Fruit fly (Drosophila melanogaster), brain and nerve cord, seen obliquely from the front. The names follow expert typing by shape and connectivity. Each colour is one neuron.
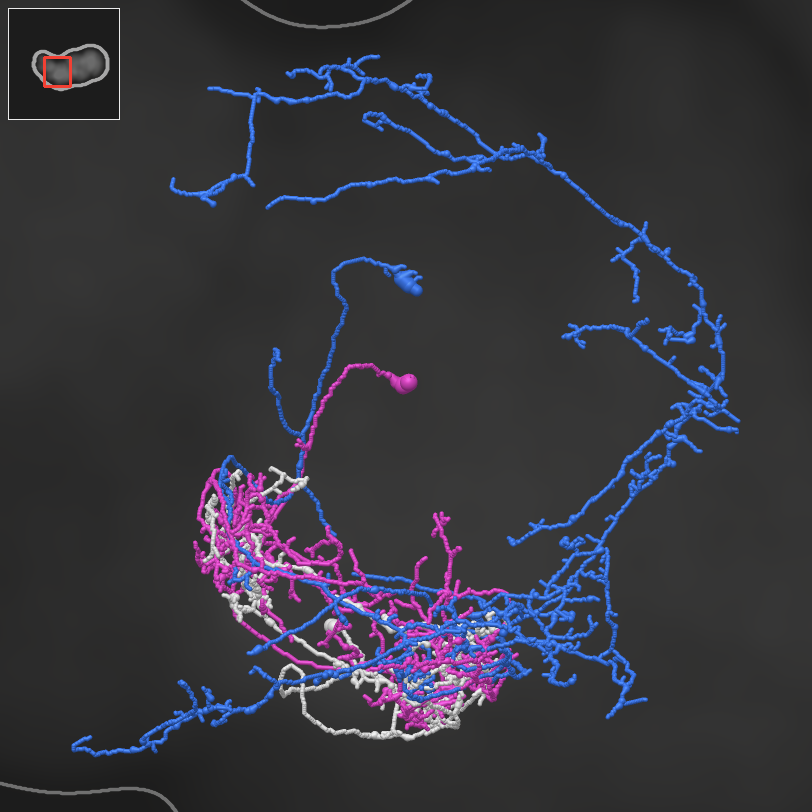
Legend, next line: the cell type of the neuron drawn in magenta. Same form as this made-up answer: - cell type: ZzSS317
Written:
- cell type: IN19A042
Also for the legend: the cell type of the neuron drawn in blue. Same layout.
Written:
- cell type: IN19A056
